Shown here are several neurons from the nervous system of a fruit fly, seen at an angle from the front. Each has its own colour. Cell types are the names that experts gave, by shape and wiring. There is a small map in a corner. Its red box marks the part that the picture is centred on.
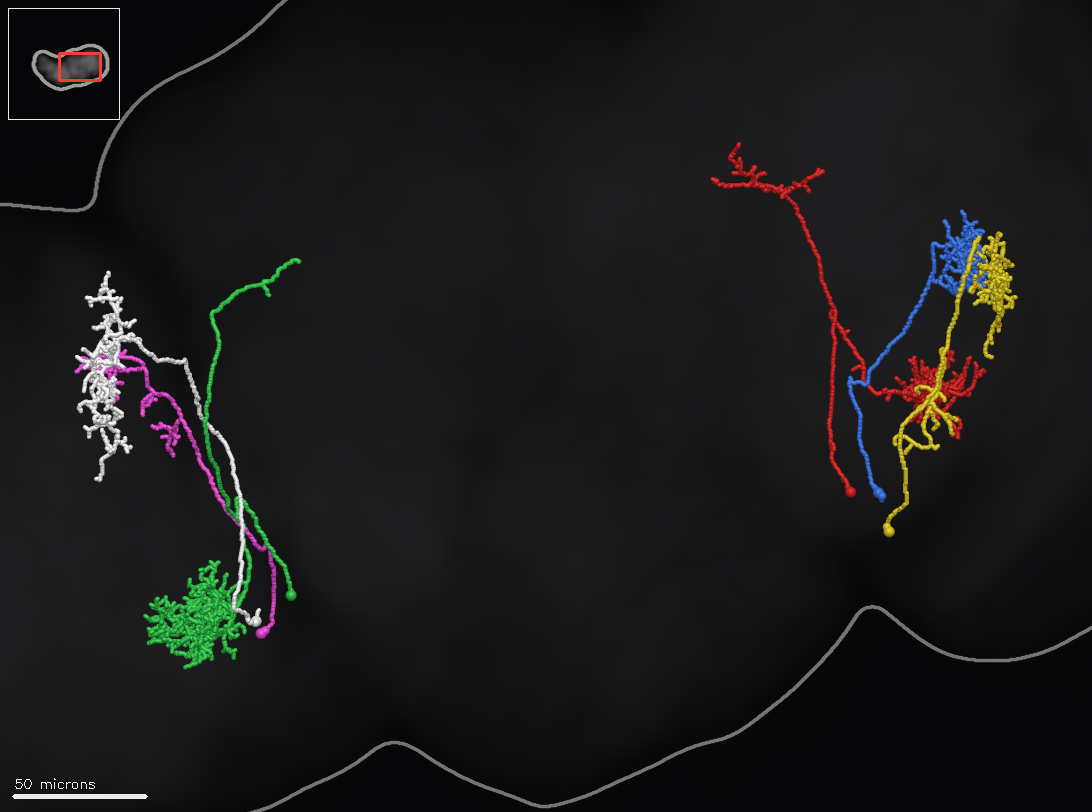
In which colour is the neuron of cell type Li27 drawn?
magenta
